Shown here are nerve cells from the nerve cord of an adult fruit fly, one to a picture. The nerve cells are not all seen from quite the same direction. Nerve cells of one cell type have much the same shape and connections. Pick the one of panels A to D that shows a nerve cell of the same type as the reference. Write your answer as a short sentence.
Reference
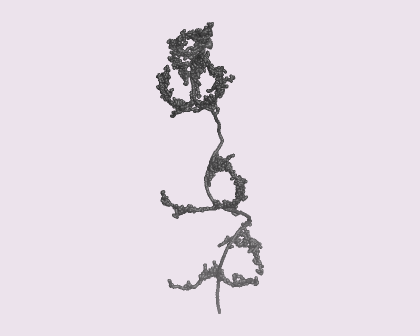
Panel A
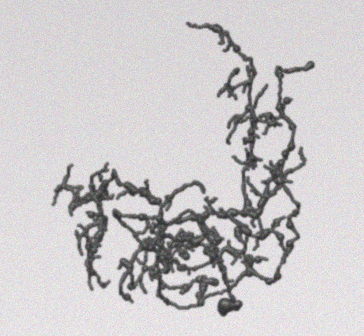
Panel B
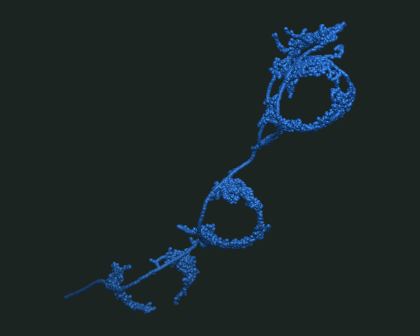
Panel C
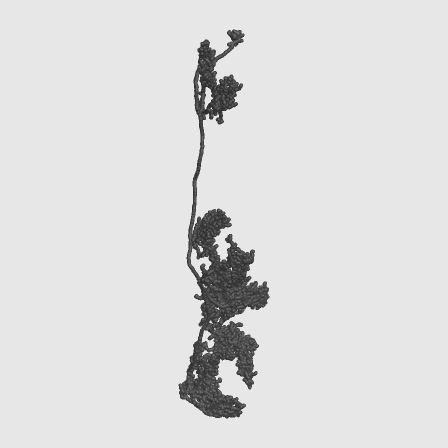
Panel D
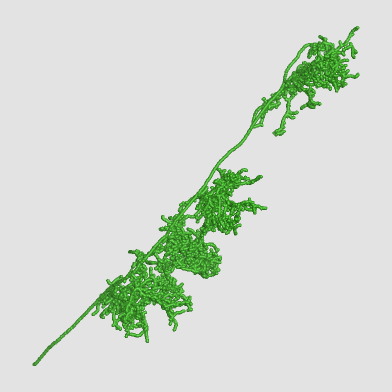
Panel B is of the same cell type.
